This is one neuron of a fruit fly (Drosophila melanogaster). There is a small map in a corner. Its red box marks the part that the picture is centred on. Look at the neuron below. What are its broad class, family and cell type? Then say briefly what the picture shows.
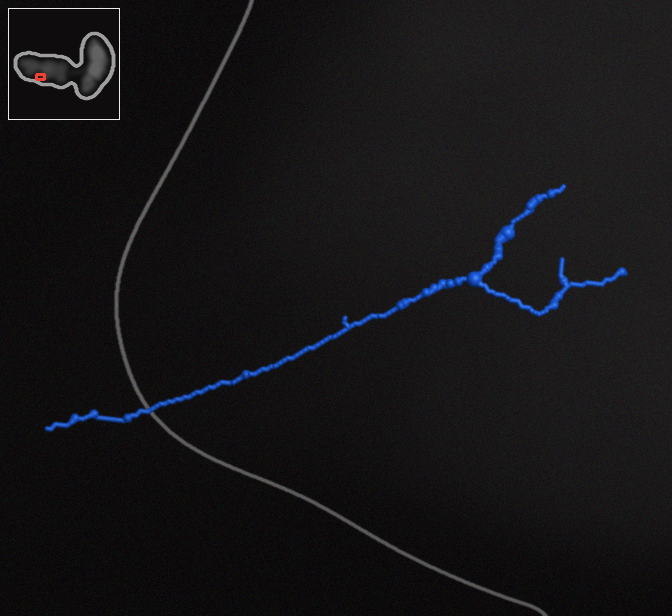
Its broad class is sensory neuron entering the nerve cord. Its family is called class mechanosensory tactile. Its cell type is SNta21. It lies in the nerve cord. The drawing shows no cell body. It has a dozen or fewer branch ends.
